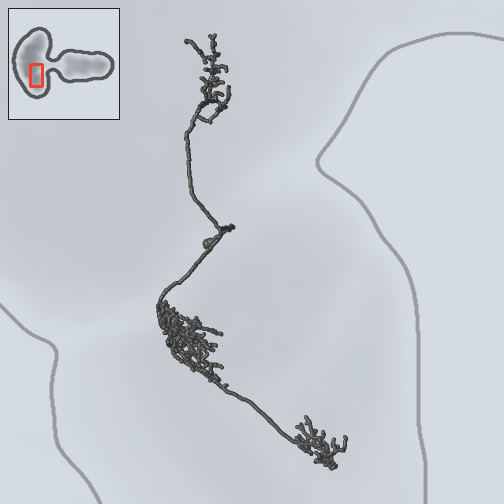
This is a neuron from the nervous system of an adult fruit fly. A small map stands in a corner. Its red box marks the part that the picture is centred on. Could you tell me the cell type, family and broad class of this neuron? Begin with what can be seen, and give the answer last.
It lies in the brain. As drawn here it is taller than it is wide. Its cell type is LPLC4. The family is hemilineage VPNd1. This is a visual projection neuron.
